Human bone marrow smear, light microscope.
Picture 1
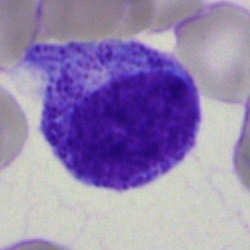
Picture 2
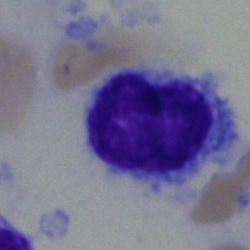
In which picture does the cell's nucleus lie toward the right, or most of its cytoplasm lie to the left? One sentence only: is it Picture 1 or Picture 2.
In picture 1, the nucleus of the cell lies toward the right.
